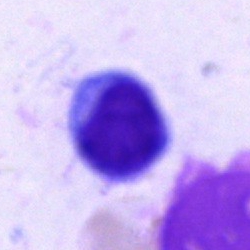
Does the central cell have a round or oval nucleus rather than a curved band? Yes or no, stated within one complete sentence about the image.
Yes, a single compact round or oval mass makes up the nucleus.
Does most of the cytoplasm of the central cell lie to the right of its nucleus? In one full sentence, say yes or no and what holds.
No, the bulk of the cytoplasm is located to the left of the nucleus.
